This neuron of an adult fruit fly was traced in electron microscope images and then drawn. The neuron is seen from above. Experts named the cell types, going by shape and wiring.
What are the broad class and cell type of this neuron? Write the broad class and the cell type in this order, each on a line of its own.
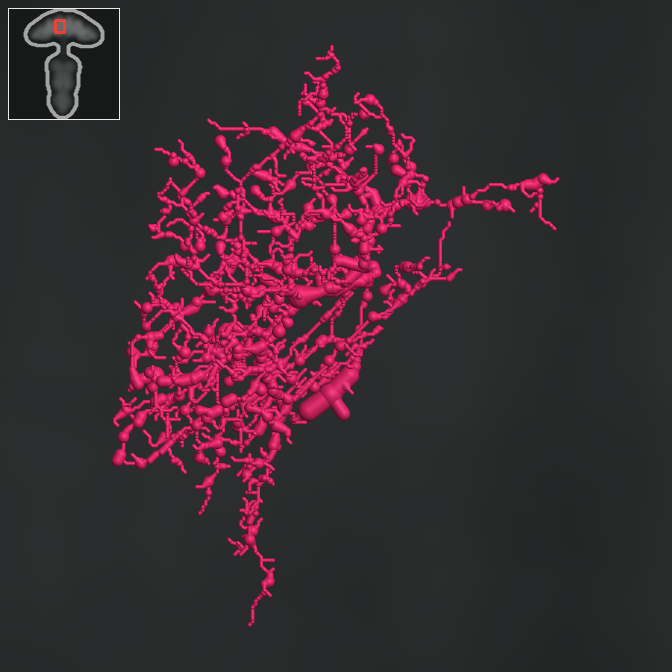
central-brain intrinsic neuron
GNG128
